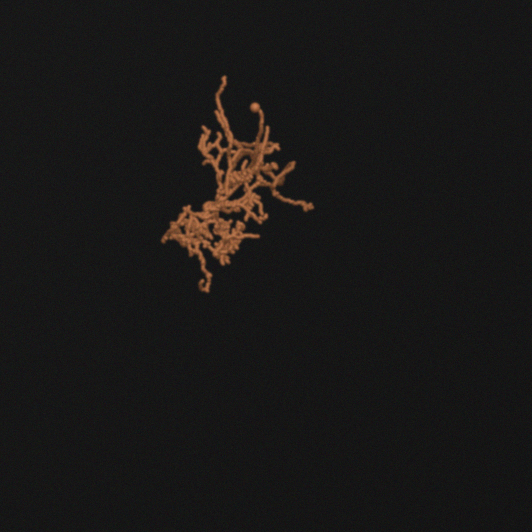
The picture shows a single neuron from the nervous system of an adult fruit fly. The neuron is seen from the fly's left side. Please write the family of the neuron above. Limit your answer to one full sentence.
The neuron counts as part of family hemilineage LHl2_ventral.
